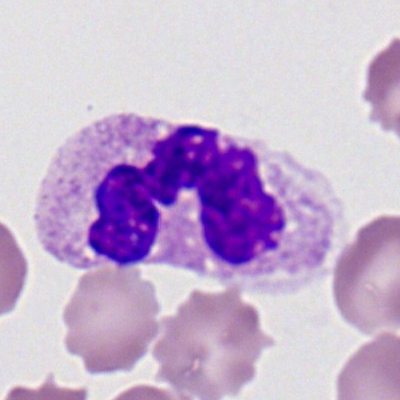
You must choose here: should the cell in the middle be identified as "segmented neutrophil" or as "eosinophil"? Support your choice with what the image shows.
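It is a segmented neutrophil. Check the granules first: fine lilac ones, sprinkled evenly through the cytoplasm.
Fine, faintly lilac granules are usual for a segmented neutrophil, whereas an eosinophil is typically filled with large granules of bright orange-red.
Next, the nucleus: connected lobes set in an arch that opens downward, with dark purple, coarsely clumped chromatin. Last, the cell edge: smooth, with no surface projections.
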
